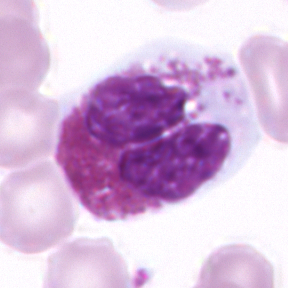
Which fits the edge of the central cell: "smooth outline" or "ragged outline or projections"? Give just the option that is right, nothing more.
Smooth outline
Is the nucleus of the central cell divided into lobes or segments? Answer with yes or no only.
Yes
